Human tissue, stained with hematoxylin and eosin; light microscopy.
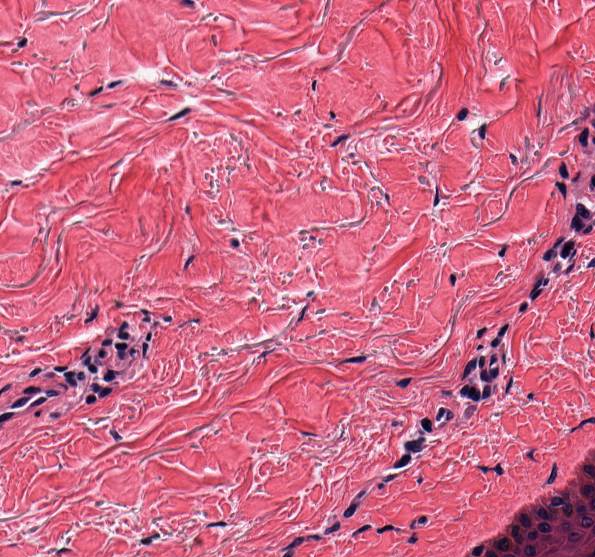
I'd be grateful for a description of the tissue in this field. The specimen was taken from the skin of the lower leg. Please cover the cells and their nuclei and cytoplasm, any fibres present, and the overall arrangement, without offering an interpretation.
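Most of the field consists of thick pink-staining collagen bundles packed closely together. Small dark elongated nuclei are sparsely scattered between them. Small clusters of dark nuclei lie at the left edge in the lower half and along the right side. In the bottom right corner, a small edge of epithelium with closely packed nuclei appears.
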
